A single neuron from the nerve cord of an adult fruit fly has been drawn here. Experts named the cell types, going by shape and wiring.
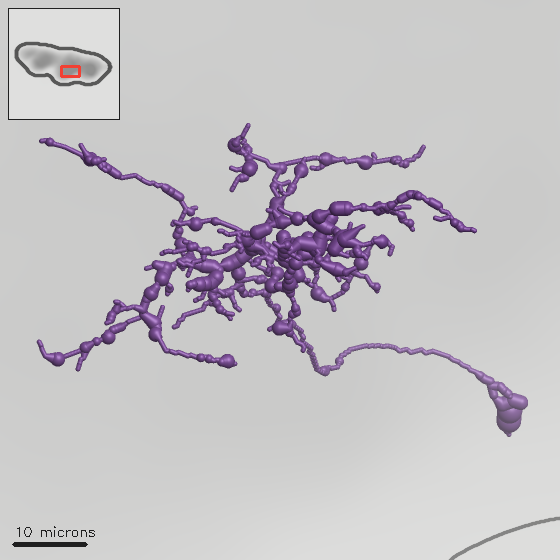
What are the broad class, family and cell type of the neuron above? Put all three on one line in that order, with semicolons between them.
nerve-cord intrinsic neuron; hemilineage 09A; IN09A087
